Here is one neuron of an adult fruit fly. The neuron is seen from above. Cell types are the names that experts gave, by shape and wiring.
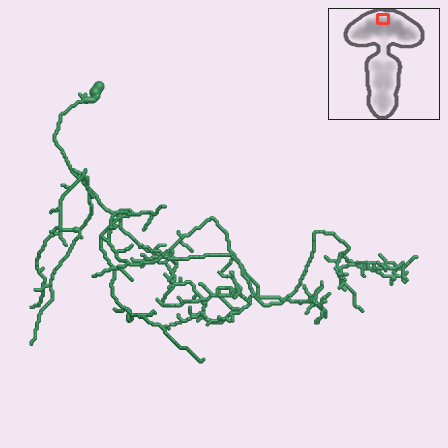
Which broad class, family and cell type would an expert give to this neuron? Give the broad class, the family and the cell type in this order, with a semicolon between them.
central-brain intrinsic neuron; class DAN; PAM05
